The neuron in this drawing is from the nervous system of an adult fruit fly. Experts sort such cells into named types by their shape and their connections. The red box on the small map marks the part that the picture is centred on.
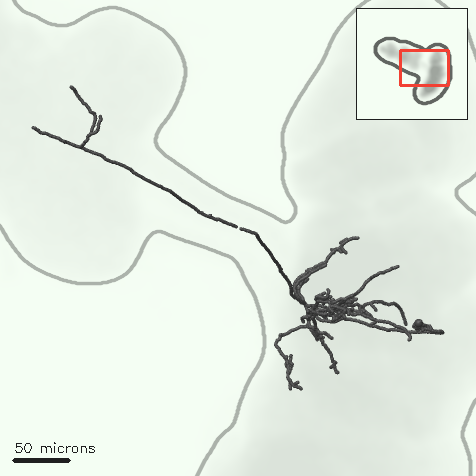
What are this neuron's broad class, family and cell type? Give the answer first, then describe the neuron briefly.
This is a descending neuron. Its family is DNge. Its cell type is DNge134. By the scale bar it is about 400 microns wide in this view. In this view it is wider than it is tall.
